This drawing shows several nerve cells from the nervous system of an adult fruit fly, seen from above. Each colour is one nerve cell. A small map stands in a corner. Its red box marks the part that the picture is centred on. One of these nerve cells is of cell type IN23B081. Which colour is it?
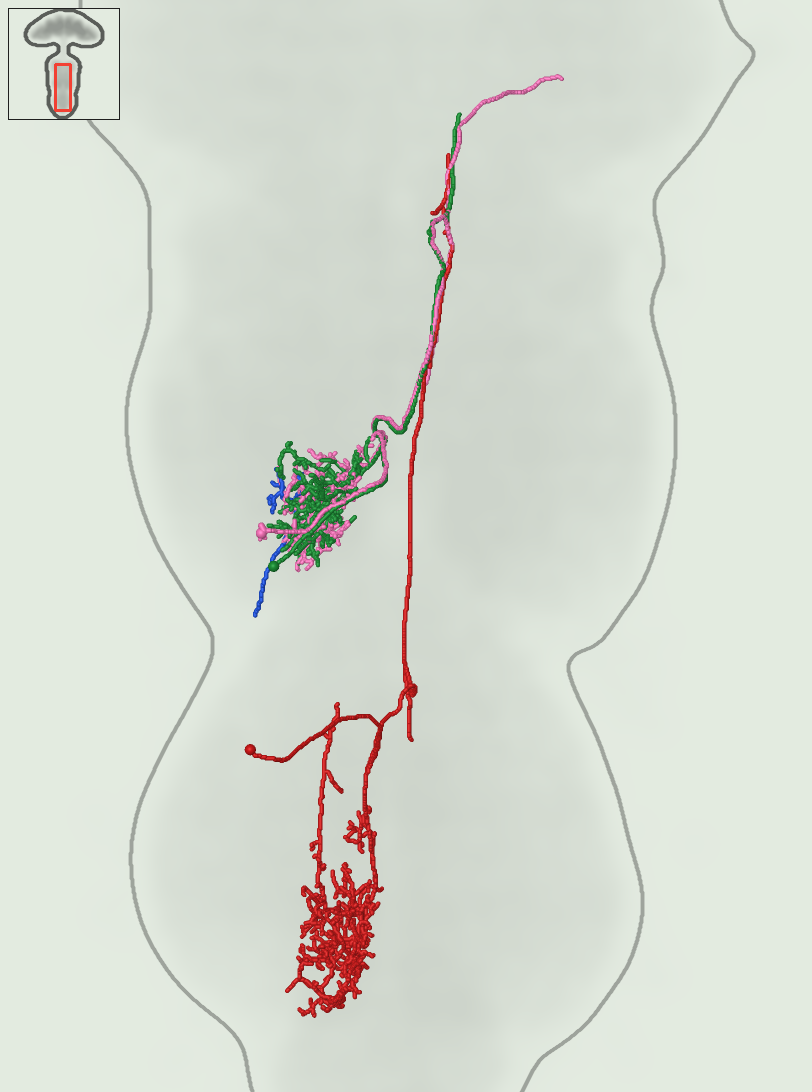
red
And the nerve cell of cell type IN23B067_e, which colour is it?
pink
